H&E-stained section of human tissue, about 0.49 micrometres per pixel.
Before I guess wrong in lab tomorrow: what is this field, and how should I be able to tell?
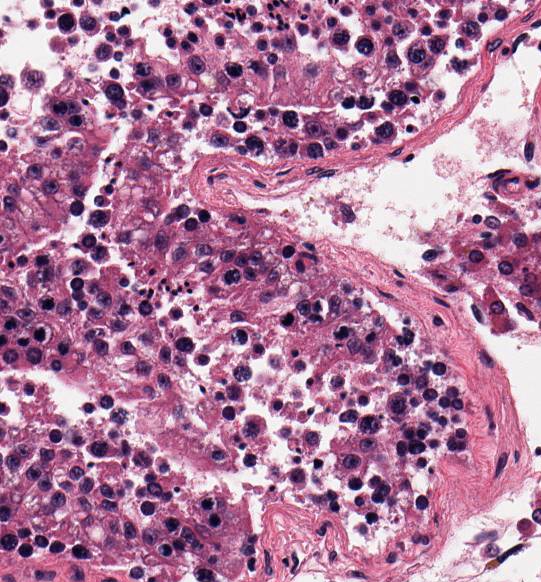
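Mainly seminiferous tubule. Dense cellular compartments, split by thin bands of pink fibrous tissue holding flattened spindle nuclei parallel to the fibres.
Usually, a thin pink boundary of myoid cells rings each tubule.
Most compartment cells round, nuclei round and dark, many with coarsely clumped chromatin, pink cytoplasm around.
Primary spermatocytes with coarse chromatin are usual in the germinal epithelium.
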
